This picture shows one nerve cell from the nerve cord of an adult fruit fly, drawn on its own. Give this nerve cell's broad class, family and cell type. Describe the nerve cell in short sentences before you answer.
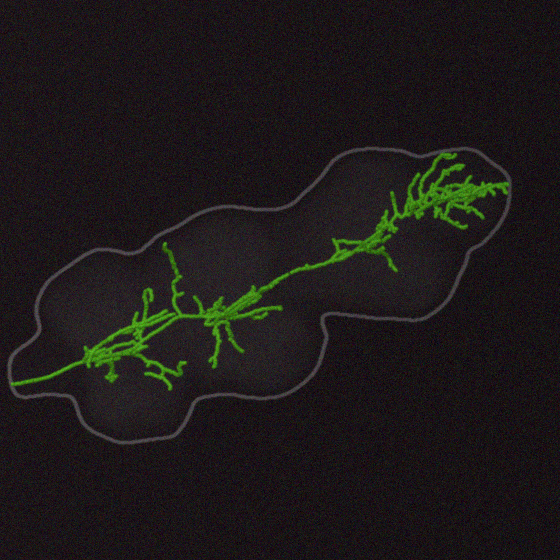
The drawing shows no cell body. The picture shows dozens of branch ends. This is a descending neuron. The family is hemilineage MX3. Its cell type is DNg70.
